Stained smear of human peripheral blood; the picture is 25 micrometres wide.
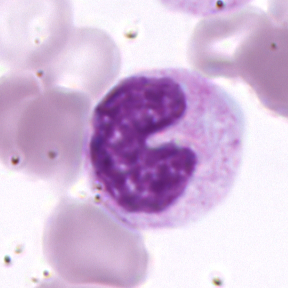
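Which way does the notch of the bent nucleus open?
Toward the right.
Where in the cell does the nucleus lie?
Toward the left side, leaving most of the cytoplasm on the right; the nucleus measures about 12 by 10 micrometres.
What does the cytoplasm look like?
Pale pinkish-lilac, with fine pinkish-violet granules scattered through it.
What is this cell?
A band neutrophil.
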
